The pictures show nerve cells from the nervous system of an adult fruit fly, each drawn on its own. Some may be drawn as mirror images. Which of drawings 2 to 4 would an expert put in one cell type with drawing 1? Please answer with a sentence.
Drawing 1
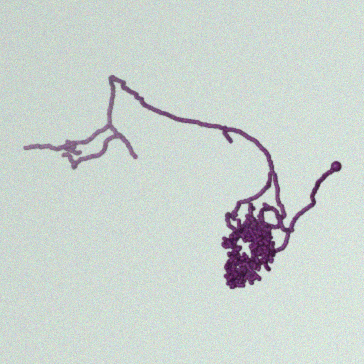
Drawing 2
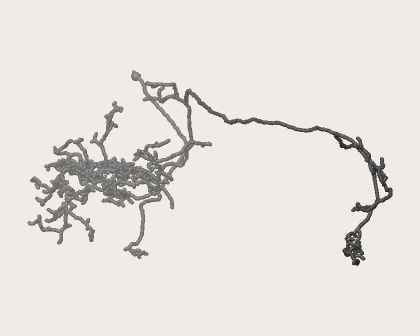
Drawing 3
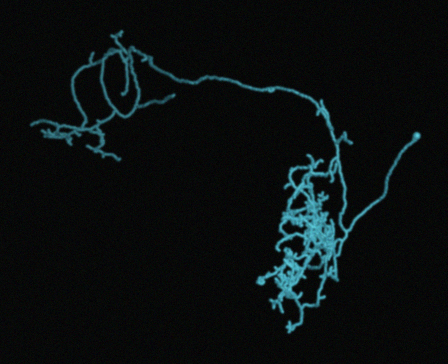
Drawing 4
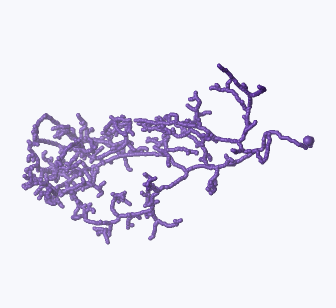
Drawing 2 and drawing 3 are of the same cell type.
